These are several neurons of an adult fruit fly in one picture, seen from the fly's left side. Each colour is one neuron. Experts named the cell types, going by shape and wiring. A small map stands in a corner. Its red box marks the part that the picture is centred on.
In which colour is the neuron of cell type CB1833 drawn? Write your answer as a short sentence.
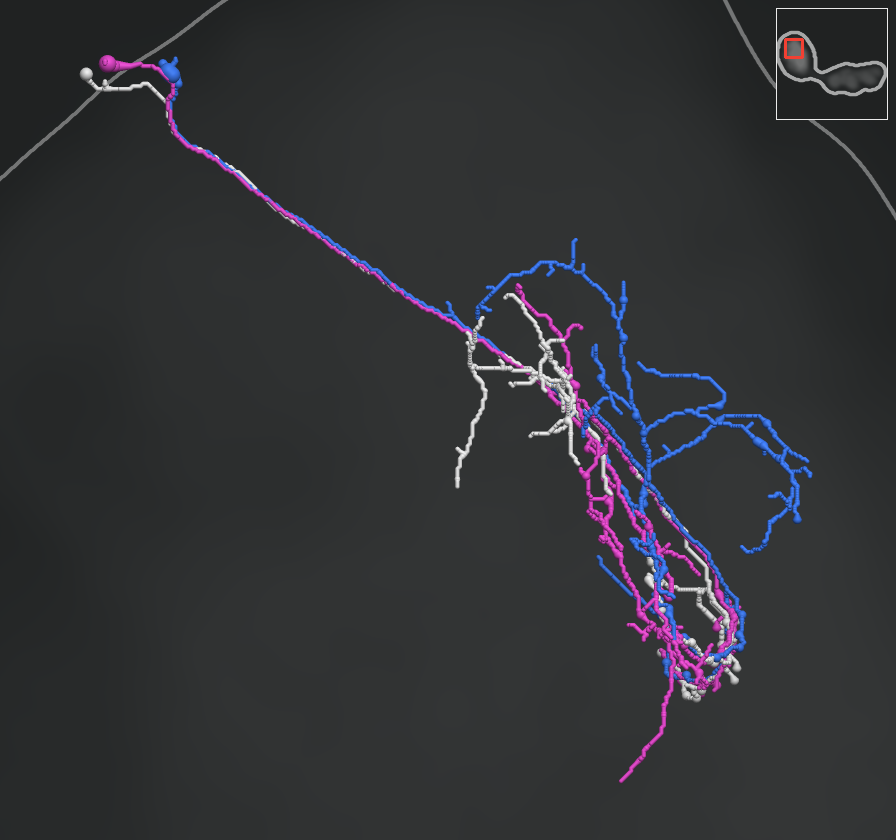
The colour is white.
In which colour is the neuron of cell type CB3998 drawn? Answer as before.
The colour is magenta.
